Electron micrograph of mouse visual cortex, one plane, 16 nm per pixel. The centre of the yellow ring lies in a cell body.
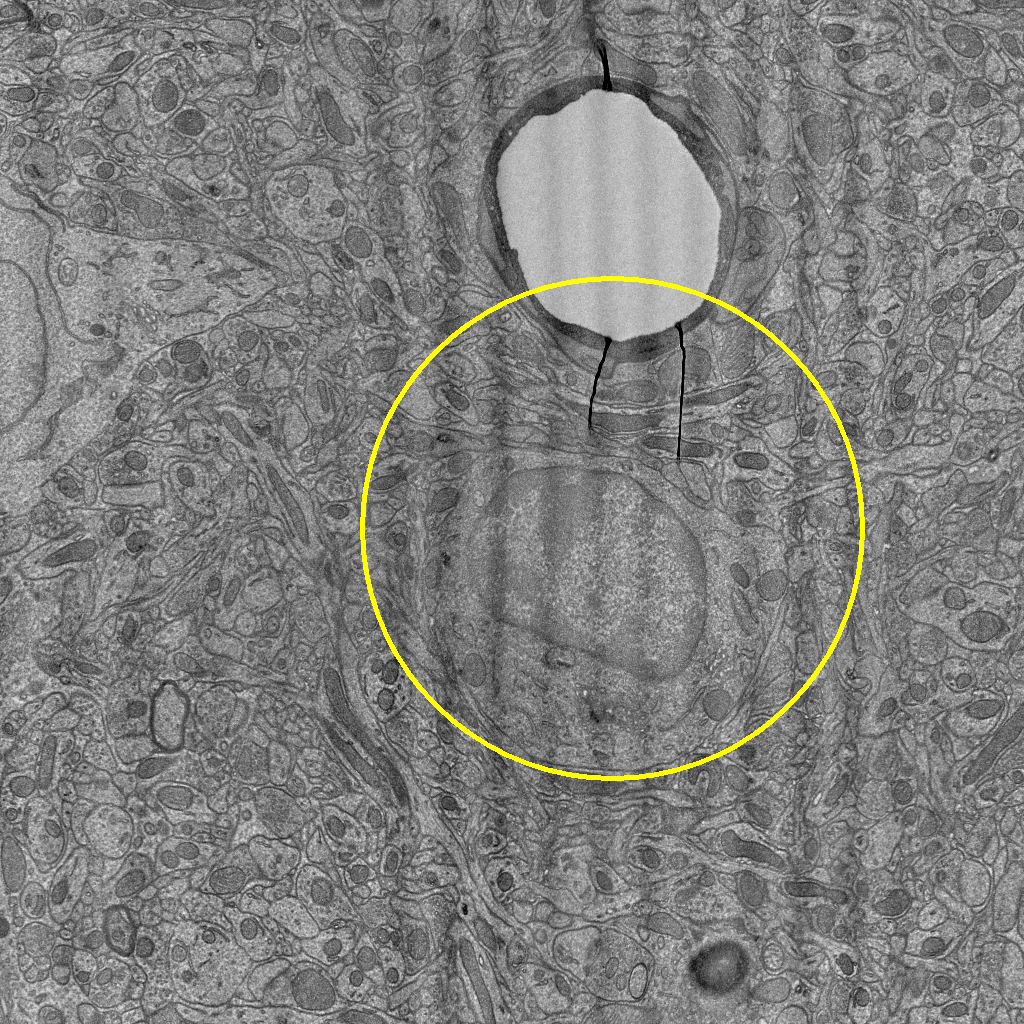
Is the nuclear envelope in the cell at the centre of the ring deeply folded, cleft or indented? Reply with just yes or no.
No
